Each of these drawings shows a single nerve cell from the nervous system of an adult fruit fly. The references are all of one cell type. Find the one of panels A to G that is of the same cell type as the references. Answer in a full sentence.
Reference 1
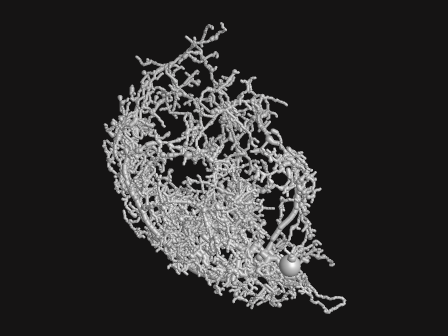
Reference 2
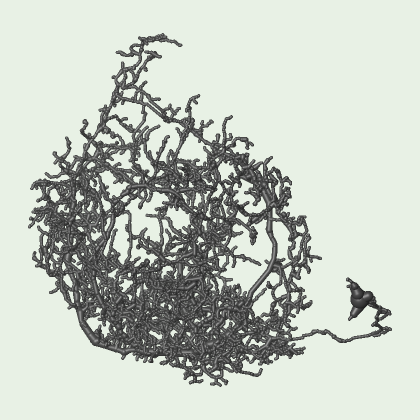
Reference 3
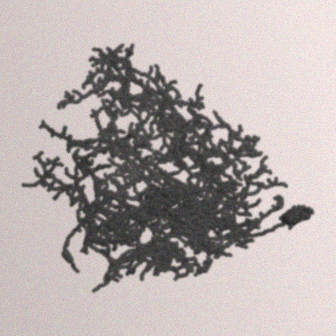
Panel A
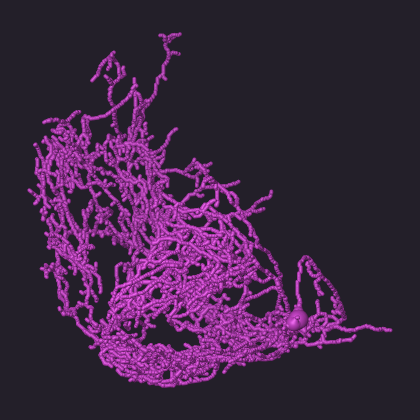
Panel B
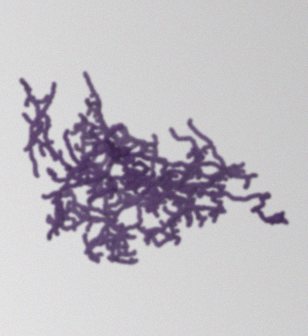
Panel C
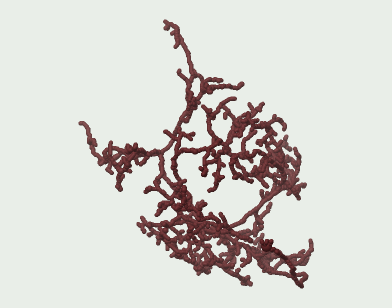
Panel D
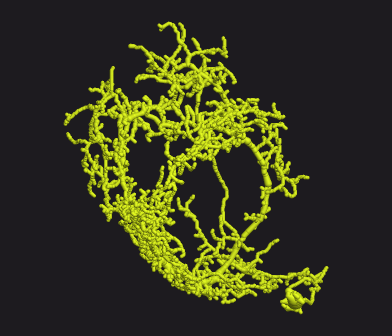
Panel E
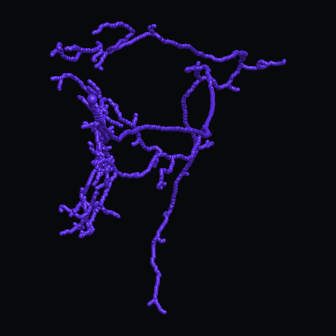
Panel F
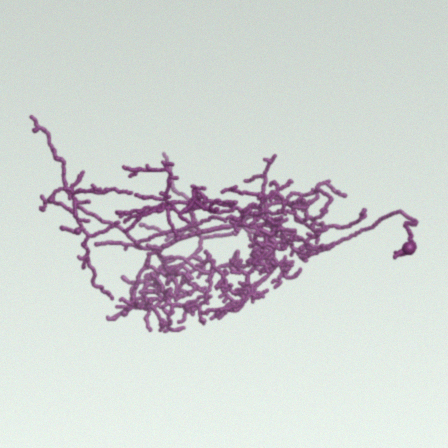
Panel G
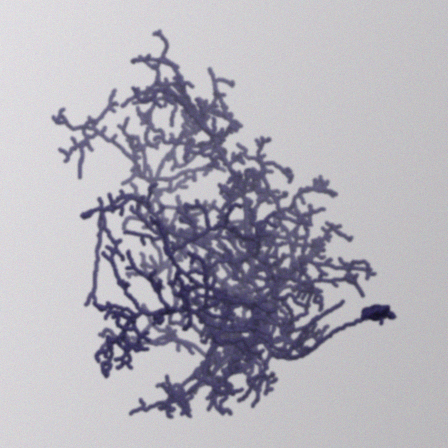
Panel G is of the same cell type.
